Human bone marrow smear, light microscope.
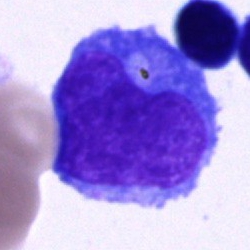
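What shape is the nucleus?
It has a deep notch at its top, which gives it a heart-like shape.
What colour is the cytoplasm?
Blue.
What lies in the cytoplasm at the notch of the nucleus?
A pale clear zone, with a single small dark dot sitting inside it.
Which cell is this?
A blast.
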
